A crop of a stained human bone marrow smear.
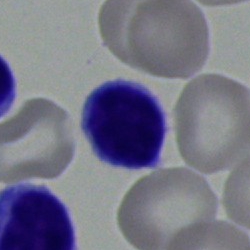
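Lymphocyte at the centre of a stained human bone marrow smear. Its outline is smooth and round to slightly oval. The nucleus fills almost the whole cell, and no distinct rim of cytoplasm can be seen around it. It stains a deep, dark purple throughout.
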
